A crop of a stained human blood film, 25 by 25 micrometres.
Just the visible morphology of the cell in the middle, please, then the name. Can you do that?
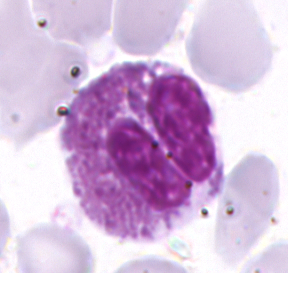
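Start with the outline: it is roughly round. Inside, the nucleus has two lobes and lies toward the right side of the cell. Notice that its chromatin stains dark purple. This cell is an eosinophil.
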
